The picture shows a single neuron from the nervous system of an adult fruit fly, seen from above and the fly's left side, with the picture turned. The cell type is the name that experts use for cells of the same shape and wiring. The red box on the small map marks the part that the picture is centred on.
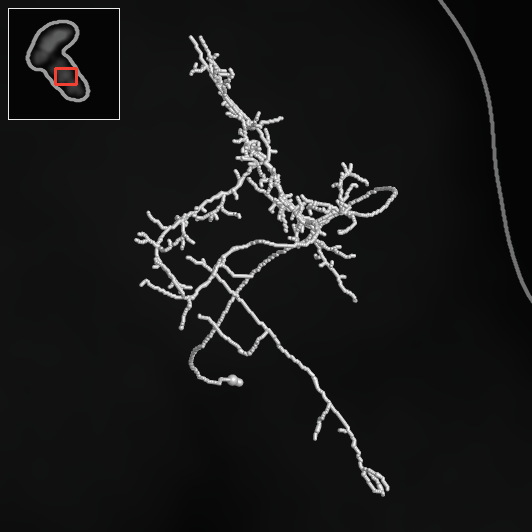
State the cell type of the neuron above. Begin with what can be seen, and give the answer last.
Its cell body lies at the bottom of the picture. The picture shows dozens of branch ends. This is a nerve-cord intrinsic neuron. Its cell type is IN06A085.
